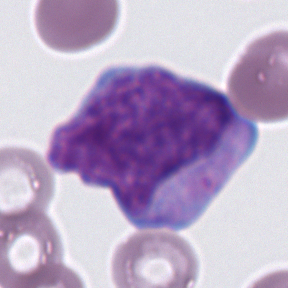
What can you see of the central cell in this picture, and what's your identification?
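Notice the outline here is angular and irregular, not round. The nuclear border is irregular too, with little notches along its lower left edge. The cytoplasm's a pale greyish blue, and there are no vacuoles in it. It's an atypical promyelocyte.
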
